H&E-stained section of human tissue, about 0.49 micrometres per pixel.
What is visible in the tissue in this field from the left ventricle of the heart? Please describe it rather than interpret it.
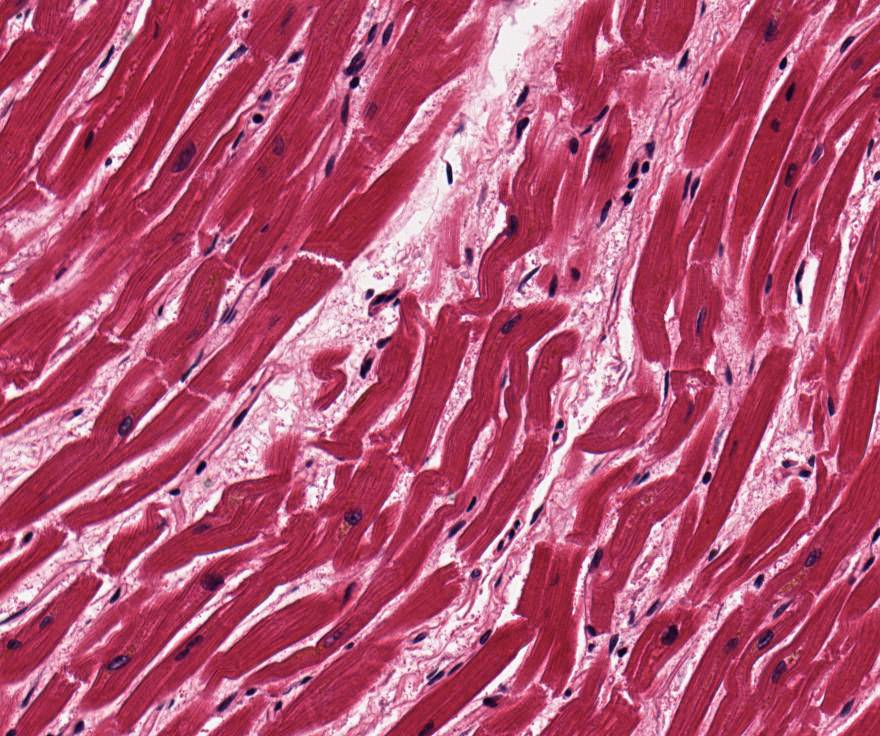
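First, orientation: muscle fibres run obliquely from lower left toward upper right over most of the field. Second, arrangement: many fibres branch and join neighbouring ones. Third, cytoplasm: deeply eosinophilic, with fine longitudinal striations. Last, from the top down the middle runs a band of loose, pale connective tissue holding scattered small, dark, elongated nuclei.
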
